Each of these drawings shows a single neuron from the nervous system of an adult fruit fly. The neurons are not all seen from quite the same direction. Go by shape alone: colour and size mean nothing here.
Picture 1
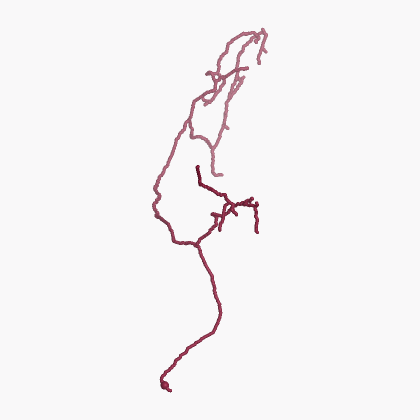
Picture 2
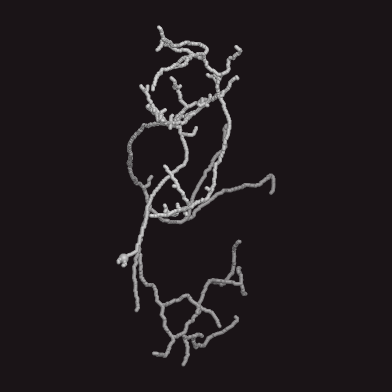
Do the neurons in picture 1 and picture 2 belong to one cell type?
yes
